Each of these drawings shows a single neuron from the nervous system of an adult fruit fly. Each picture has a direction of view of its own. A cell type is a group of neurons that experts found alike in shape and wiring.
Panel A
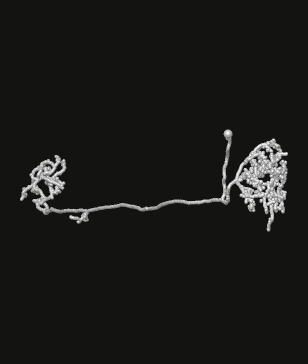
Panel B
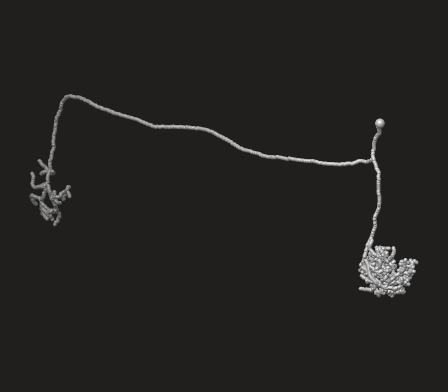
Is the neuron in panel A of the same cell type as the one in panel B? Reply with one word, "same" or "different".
same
